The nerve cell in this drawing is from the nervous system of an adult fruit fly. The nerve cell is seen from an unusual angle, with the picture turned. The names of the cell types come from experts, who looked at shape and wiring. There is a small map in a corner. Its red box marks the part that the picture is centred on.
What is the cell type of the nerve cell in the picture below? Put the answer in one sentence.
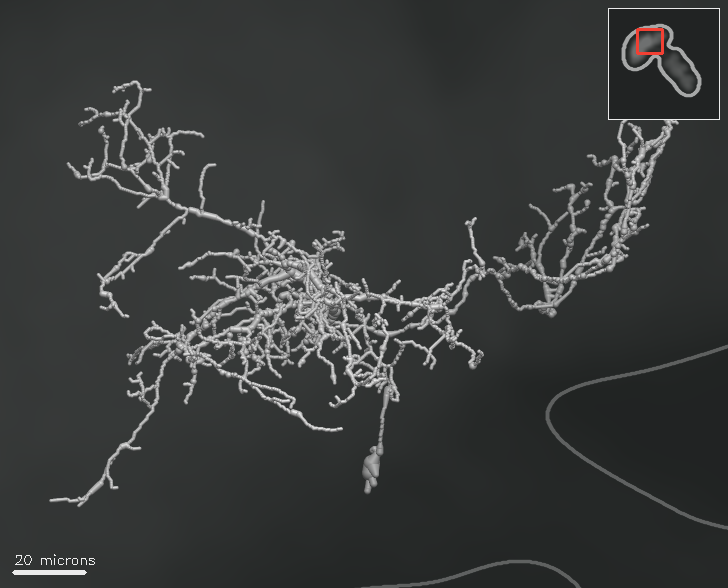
The cell type is LoVC15.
